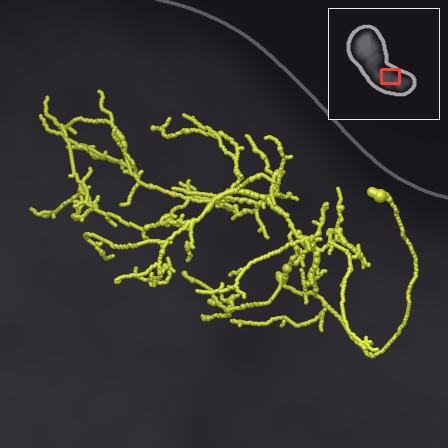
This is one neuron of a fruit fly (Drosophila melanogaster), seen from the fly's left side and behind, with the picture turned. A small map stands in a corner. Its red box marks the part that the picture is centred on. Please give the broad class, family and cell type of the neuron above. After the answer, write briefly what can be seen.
Its broad class is nerve-cord intrinsic neuron. The family is hemilineage 11B. It is of cell type IN11B016_a. Its cell body lies on the right of the picture. The picture shows dozens of branch ends.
